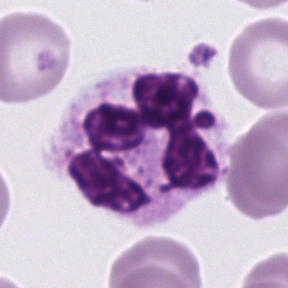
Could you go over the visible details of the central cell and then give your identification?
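Four large lobes make up the nucleus, and no nucleoli are visible in it. Fine violet granules are scattered through the cytoplasm, which shows no vacuoles. It is a segmented neutrophil.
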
